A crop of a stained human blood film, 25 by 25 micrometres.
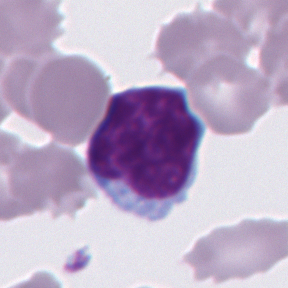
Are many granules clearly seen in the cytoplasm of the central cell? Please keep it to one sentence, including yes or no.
No, no granules can be seen in the cytoplasm of this cell.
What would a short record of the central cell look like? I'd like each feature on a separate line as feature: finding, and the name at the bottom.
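Nucleus: fills most of the cell
Nuclear size: about 10 micrometres across
Chromatin: dark purple, densely packed
Cytoplasm: scant pale blue rim
Cytoplasm position: mainly along the lower side of the nucleus
Name: typical lymphocyte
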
